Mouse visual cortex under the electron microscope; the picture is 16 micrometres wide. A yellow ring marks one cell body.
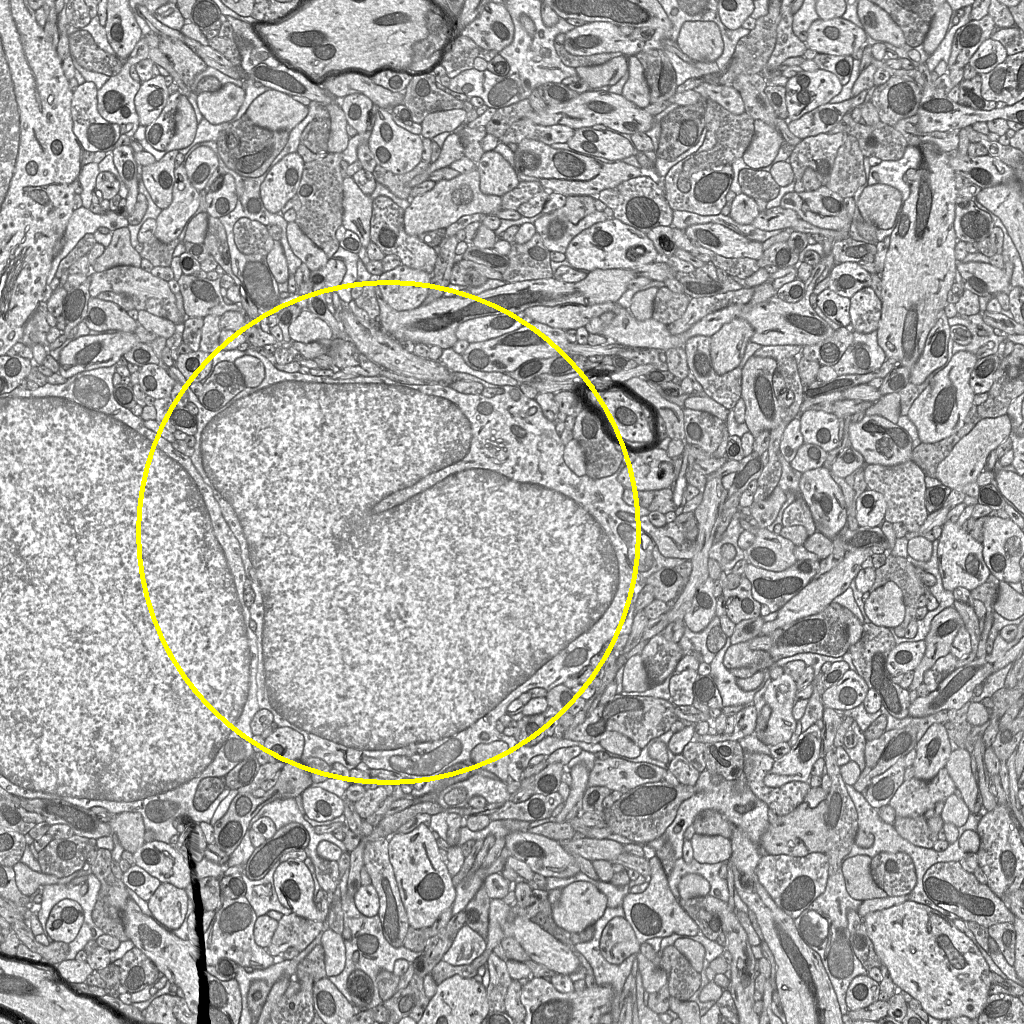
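Astrocyte, ringed, in an electron micrograph of mouse visual cortex. Its large nucleus lies wholly within the ring and fills nearly all of the cell body. A single deep, narrow cleft cuts into the nucleus from its upper right side. The rim of cytoplasm contains no stacks of rough endoplasmic reticulum. A second large nucleus lies close against the left side, separated only by a narrow strip.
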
